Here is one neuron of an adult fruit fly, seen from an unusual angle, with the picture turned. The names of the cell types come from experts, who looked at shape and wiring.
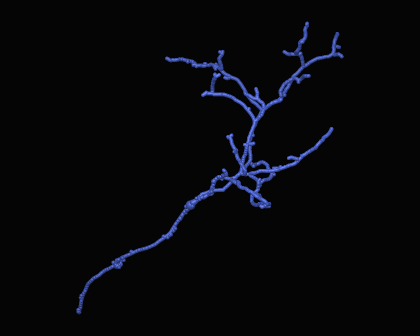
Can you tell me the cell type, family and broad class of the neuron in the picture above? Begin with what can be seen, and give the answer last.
As drawn here it is about as wide as it is tall. The cell type is SNpp10. The name of its family is class mechanosensory proprioceptive. This is a sensory neuron entering the nerve cord.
